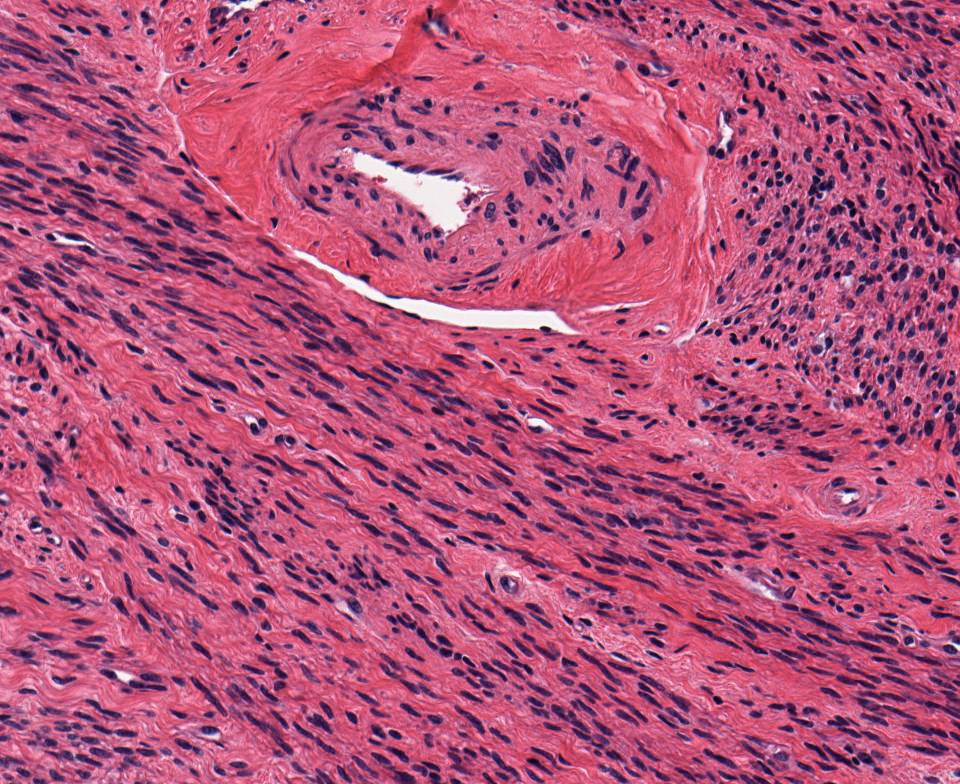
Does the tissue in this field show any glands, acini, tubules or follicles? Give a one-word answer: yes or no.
No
